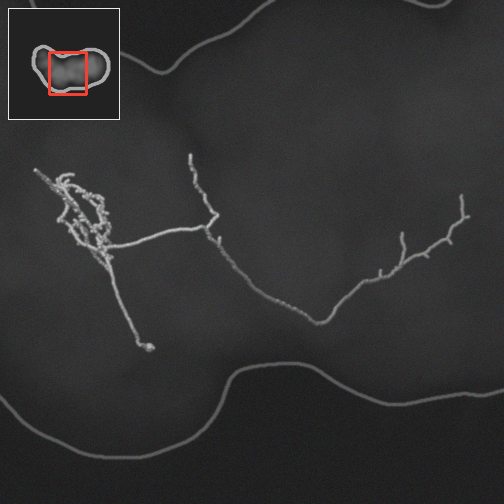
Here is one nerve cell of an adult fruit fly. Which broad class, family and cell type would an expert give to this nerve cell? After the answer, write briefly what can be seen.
This is an ascending neuron. Its family is hemilineage 07B. The cell type is AN07B069_b. As drawn here it is wider than it is tall.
